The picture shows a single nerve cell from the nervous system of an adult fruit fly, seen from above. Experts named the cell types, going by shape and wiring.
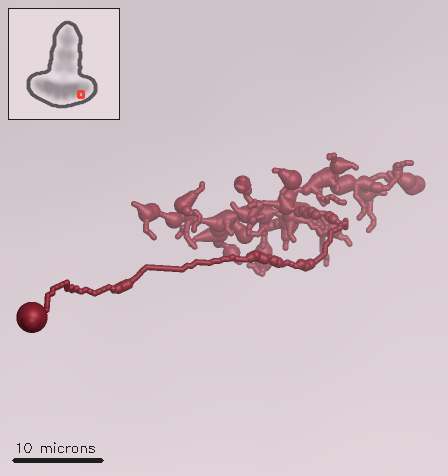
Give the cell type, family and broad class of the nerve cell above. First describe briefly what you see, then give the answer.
From left to right in the picture it spans about 45 microns. In this view it is wider than it is tall. It is of cell type Dm15. The family is Dm. It is an optic-lobe intrinsic neuron.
